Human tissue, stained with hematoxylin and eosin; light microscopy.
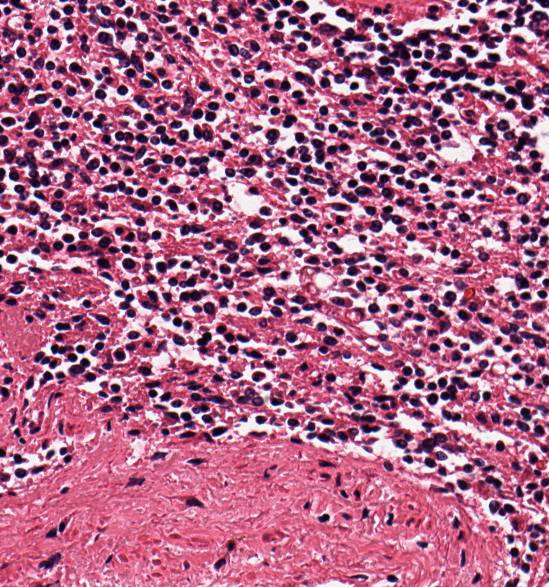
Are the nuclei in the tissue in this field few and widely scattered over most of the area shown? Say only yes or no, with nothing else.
No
